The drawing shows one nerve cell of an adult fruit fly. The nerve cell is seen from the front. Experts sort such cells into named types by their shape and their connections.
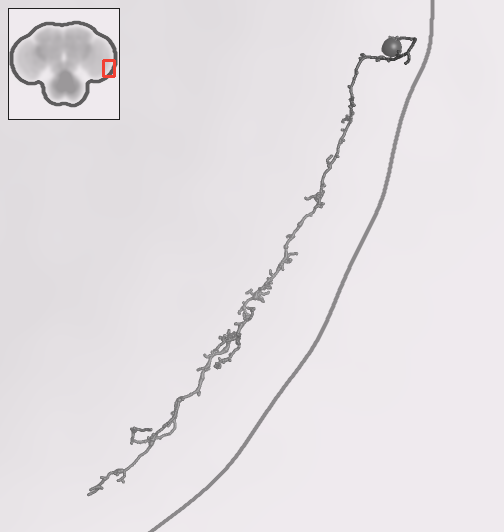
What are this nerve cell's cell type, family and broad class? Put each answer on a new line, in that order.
Dm3c
Dm
optic-lobe intrinsic neuron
